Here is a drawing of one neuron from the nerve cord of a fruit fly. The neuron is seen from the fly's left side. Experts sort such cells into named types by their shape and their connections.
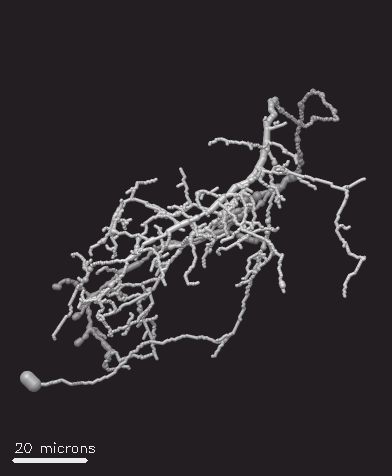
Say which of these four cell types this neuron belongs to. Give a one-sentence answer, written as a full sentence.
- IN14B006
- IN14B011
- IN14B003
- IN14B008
This neuron has been assigned cell type IN14B011.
